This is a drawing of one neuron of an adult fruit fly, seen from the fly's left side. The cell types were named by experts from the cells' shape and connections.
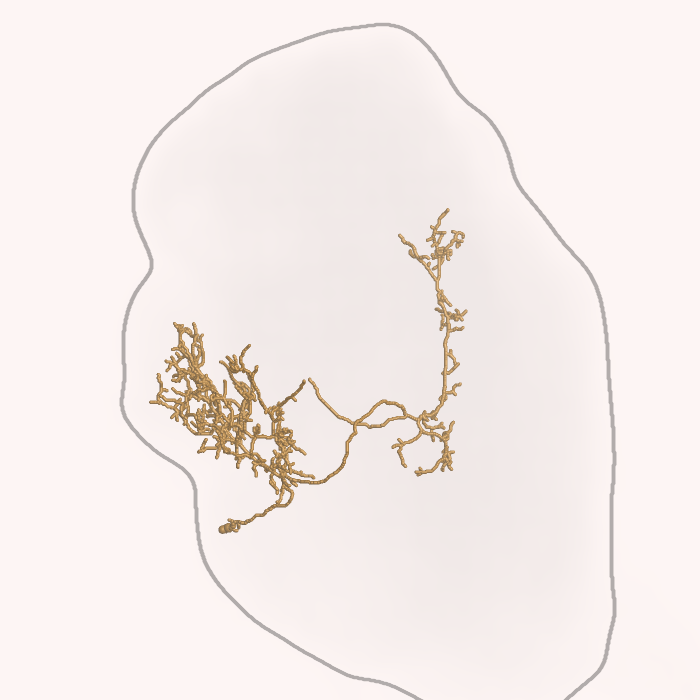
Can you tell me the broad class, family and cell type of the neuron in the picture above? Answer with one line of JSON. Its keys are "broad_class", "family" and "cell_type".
{"broad_class": "central-brain intrinsic neuron", "family": "class ALPN", "cell_type": "M_lv2PN9t49_b"}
